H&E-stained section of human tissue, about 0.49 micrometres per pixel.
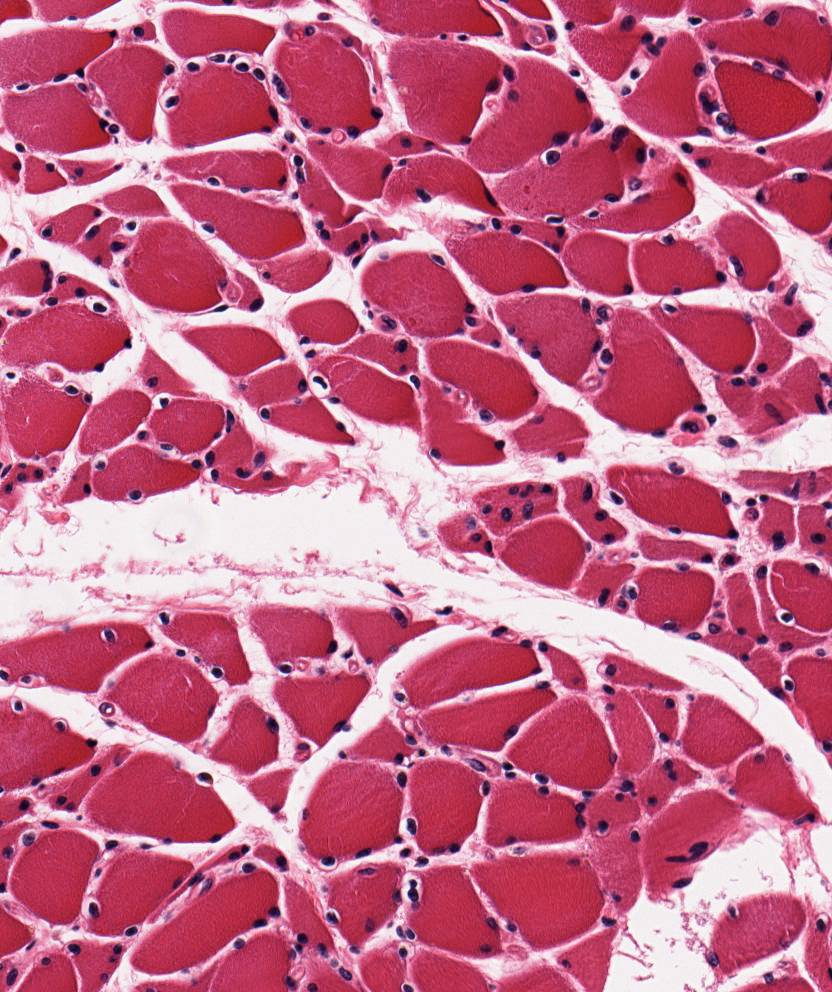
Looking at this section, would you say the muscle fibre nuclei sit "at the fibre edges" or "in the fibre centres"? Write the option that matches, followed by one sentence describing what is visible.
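At the fibre edges. The dark, small, oval nuclei lie at the edges of the fibres rather than in their centres.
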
